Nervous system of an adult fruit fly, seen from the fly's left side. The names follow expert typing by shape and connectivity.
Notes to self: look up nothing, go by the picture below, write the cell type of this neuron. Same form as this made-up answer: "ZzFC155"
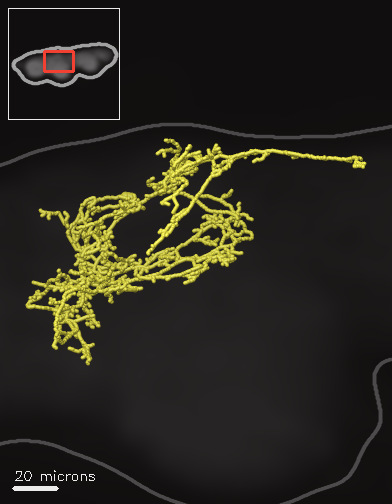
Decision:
"IN17A048"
